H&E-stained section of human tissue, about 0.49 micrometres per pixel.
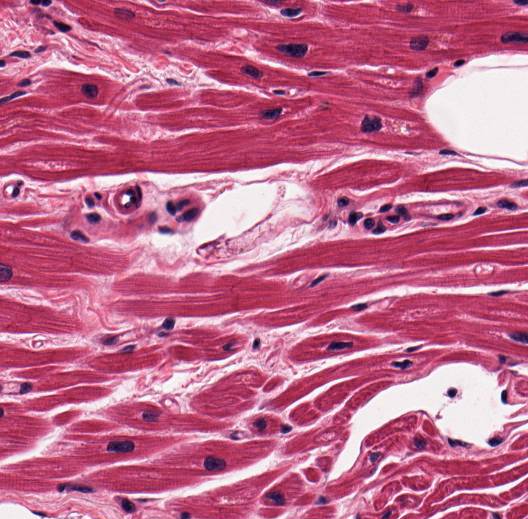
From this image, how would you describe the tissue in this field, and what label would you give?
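Here the muscle fibres branch and join neighbours, not as separate unbranched cylinders. Between them lies scanty pale connective tissue with small dark elongated nuclei. Near the centre, a small thin-walled vessel has an open, pale lumen; at the upper right edge sits a large rounded clear space. This is the atrial appendage of the heart.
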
